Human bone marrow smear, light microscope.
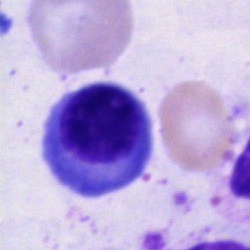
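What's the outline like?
Round and smooth.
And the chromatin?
Dense and dark purple, with darker clumps in it.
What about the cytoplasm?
Deep blue, a broad crescent below the nucleus, and no granules at all.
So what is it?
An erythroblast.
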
